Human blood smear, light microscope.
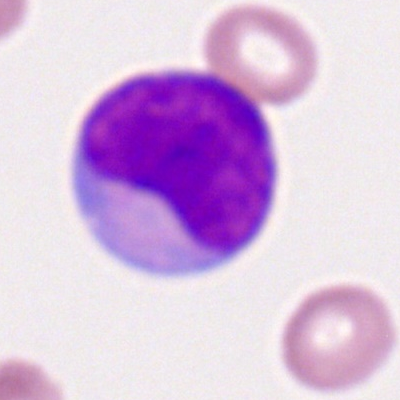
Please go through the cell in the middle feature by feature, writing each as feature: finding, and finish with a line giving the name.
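Nucleus: fills the upper and right part, leaving cytoplasm at the lower left.
Nuclear border: a gently wavy line, not a full circle.
Chromatin: deep purple, patchy darker and lighter areas.
Cytoplasm: moderate crescent, pale lilac-blue.
Bottom line: myeloblast.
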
